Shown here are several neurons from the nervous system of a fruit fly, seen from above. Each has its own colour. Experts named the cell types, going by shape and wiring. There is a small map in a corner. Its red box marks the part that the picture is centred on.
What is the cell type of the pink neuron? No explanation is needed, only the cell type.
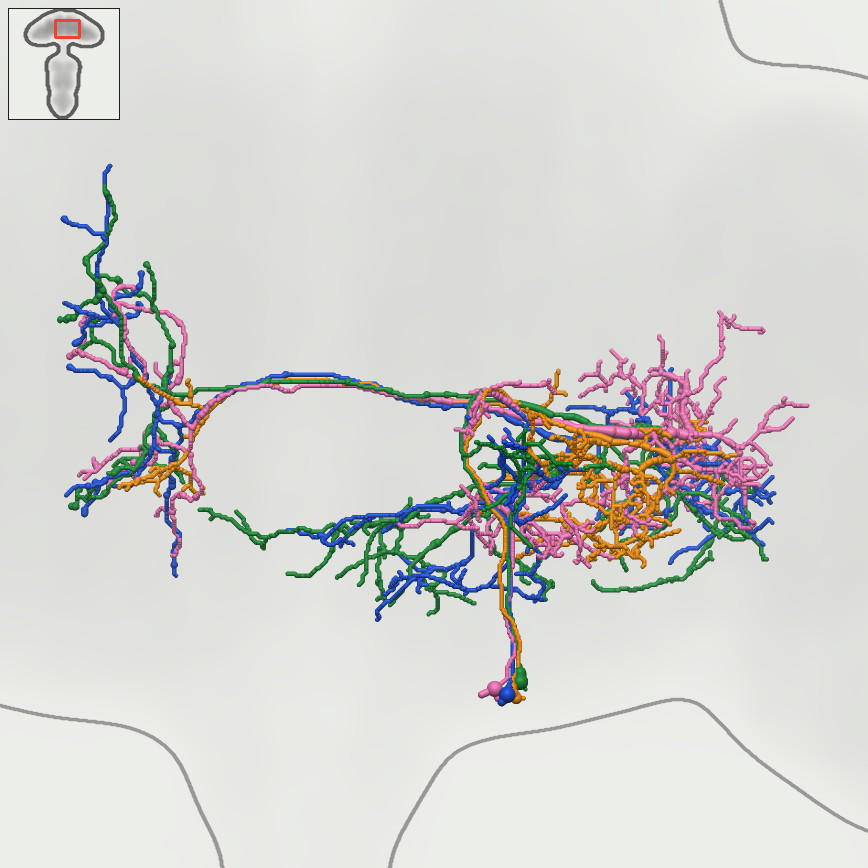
WED125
